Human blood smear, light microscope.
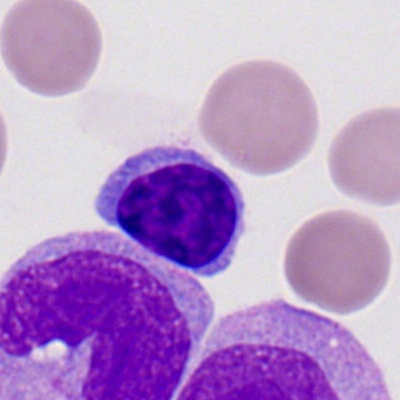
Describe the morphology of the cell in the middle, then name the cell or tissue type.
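A nucleus occupies most of the cell, its chromatin dark purple and coarsely clumped. Pale blue cytoplasm forms a narrow rim, widest at the upper left. This is a lymphocyte.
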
